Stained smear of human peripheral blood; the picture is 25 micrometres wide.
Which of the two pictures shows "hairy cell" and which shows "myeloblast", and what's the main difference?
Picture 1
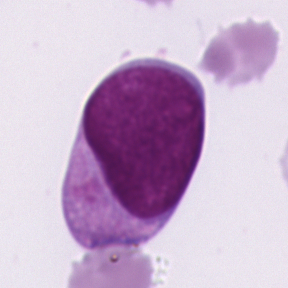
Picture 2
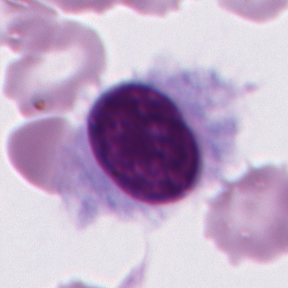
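Picture 1 is the myeloblast, and picture 2 is the hairy cell. Look at the outlines first: the myeloblast is a smooth oval of about 18 by 12 micrometres with no projections on its surface, while the hairy cell has an irregular outline with ragged, frayed edges and fine hair-like projections coming off around much of it.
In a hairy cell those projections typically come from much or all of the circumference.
Then the granules: the myeloblast's pale lilac cytoplasm holds fine pinkish-purple ones, whereas the hairy cell's pale bluish-grey cytoplasm shows no distinct granules.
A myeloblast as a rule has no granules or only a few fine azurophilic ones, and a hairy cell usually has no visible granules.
In the myeloblast the cytoplasm is only a crescent along the lower left, because the oval nucleus, about 13 by 11 micrometres, fills about 70% of the cell and sits toward the upper right.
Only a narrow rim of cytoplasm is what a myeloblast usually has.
The hairy cell's nucleus is oval as well, about 11 by 9 micrometres.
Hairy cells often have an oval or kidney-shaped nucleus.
Even the neighbours differ: a pale red cell touches the myeloblast's lower edge, and red cells press against the hairy cell's left side.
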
